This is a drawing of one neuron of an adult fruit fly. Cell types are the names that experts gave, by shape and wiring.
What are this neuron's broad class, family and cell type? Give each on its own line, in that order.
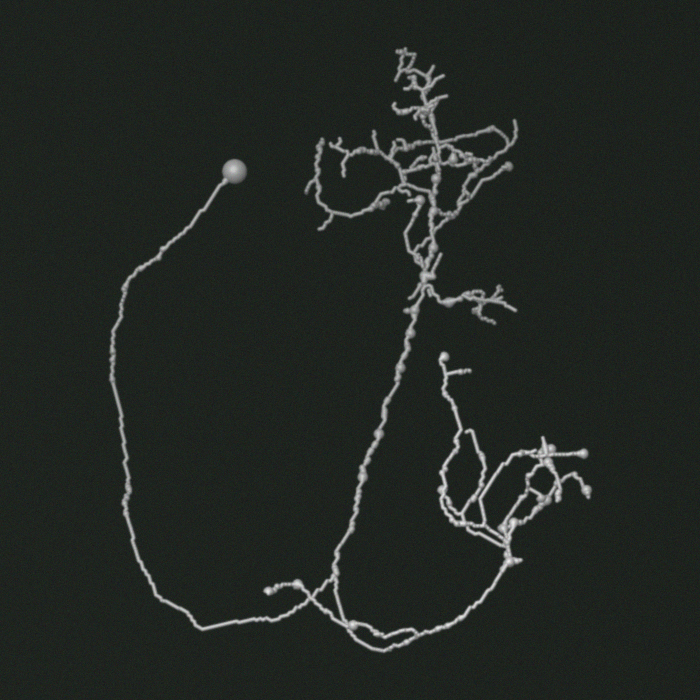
central-brain intrinsic neuron
hemilineage DL1_dorsal
LHPV5c1_d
